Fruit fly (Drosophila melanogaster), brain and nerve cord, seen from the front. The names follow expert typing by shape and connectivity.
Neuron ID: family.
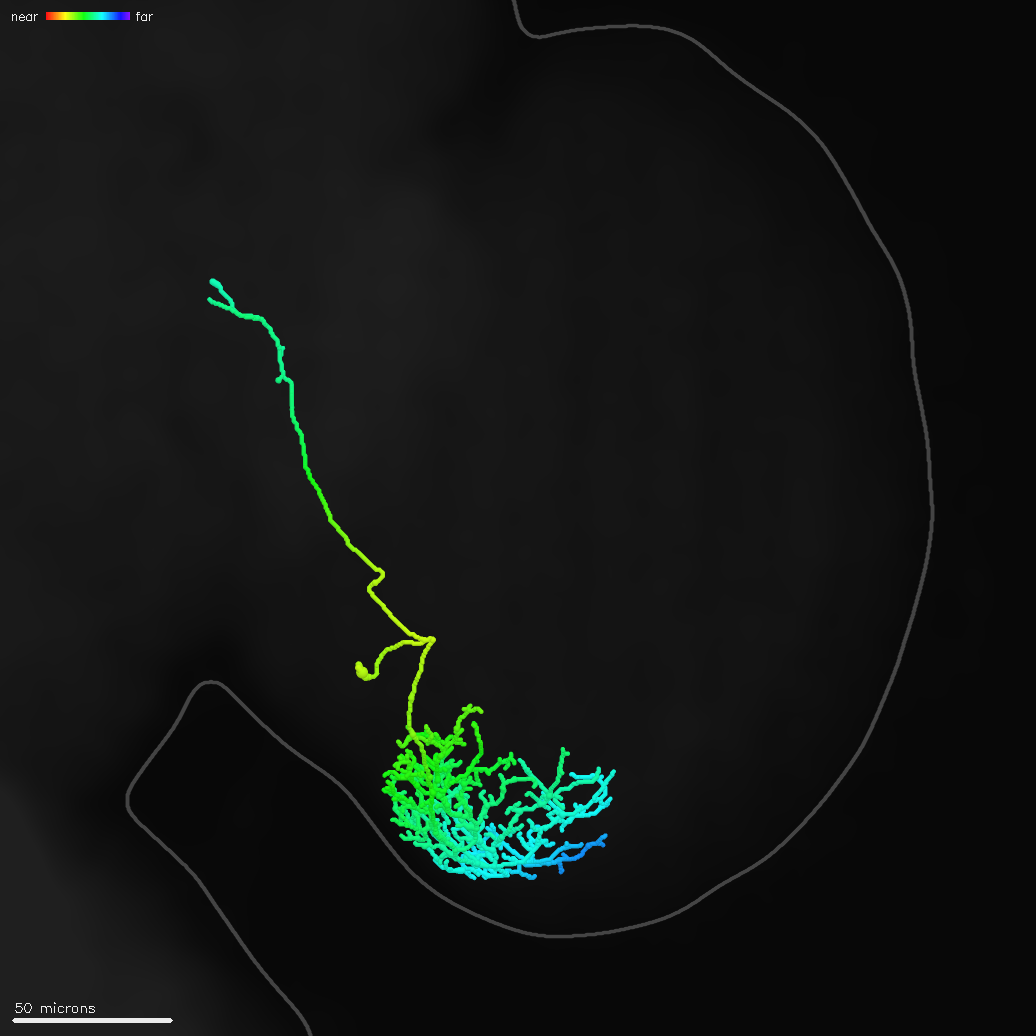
MeVP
